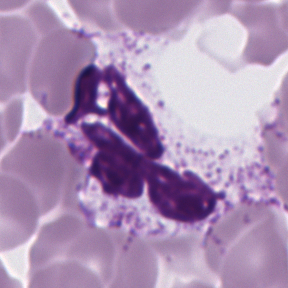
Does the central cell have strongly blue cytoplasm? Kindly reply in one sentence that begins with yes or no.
No, this cell's cytoplasm lacks blue and grey, being pink, salmon or nearly colourless.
